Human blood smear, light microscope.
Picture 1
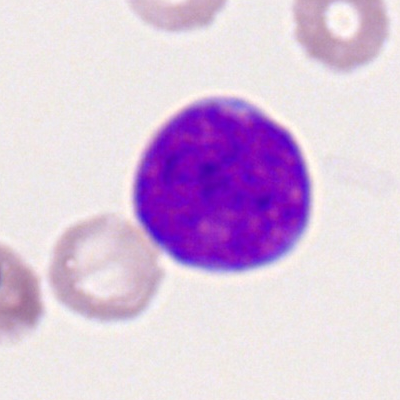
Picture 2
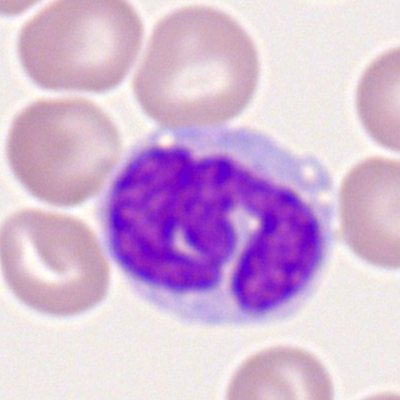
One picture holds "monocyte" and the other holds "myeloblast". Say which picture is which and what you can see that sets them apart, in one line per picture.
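Picture 1 shows a myeloblast: No vacuoles are visible in the cell.
Picture 2 shows a monocyte: A few small clear vacuoles lie near the edge of the cytoplasm.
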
